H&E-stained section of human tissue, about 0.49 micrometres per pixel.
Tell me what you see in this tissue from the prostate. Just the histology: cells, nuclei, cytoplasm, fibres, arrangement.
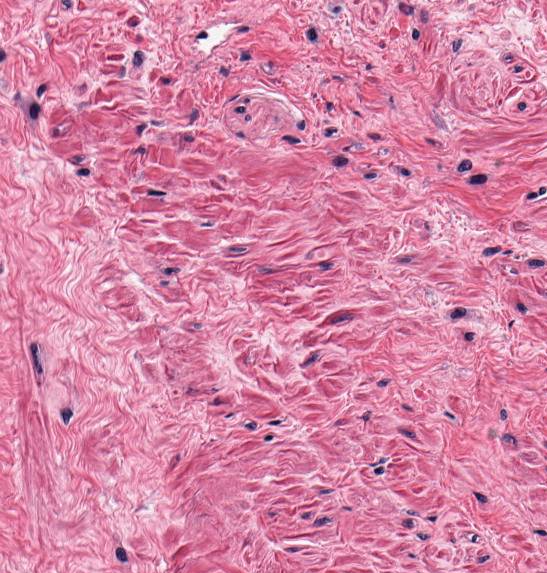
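Fibrous tissue occupies the entire field, and no epithelium is present. On the left side the pink fibres are wavy and run roughly vertically. Nuclei are dark, mostly elongated or spindle-shaped, and scattered singly. They are sparser at the left edge than in the centre and on the right.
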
